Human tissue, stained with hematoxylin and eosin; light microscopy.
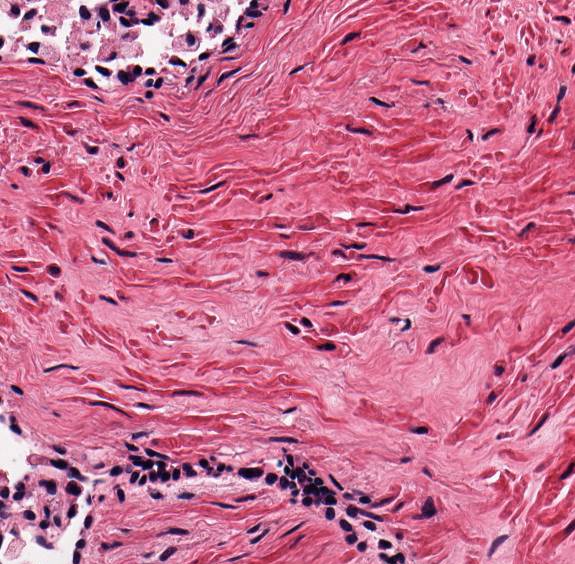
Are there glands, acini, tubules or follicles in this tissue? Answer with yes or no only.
No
